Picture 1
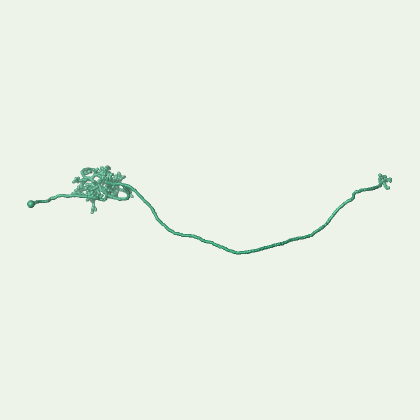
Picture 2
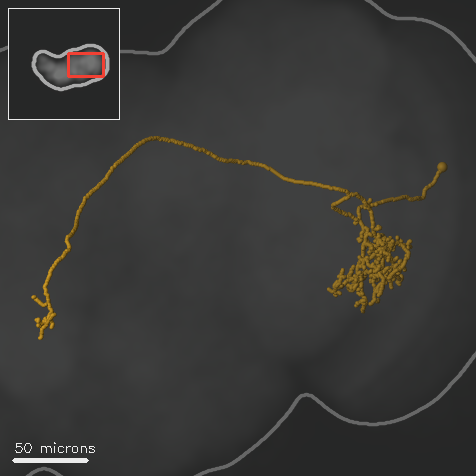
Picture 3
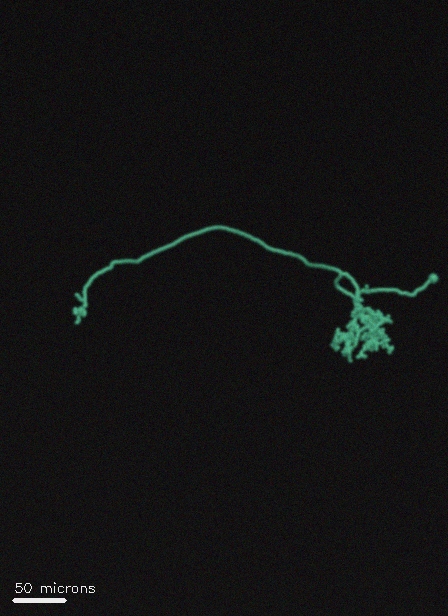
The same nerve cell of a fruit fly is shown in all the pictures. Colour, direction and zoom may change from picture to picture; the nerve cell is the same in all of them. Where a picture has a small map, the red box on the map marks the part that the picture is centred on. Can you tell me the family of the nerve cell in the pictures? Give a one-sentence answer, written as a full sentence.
The nerve cell is categorized as belonging to family hemilineage VLPl2_medial.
